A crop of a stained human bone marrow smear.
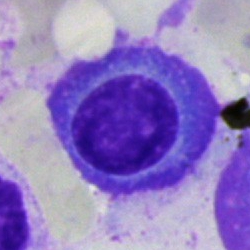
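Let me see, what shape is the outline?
Roughly round, with small bumpy bulges along its edge.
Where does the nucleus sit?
Slightly off-centre toward the lower left, with a paler ring of cytoplasm around it.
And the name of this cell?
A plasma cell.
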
